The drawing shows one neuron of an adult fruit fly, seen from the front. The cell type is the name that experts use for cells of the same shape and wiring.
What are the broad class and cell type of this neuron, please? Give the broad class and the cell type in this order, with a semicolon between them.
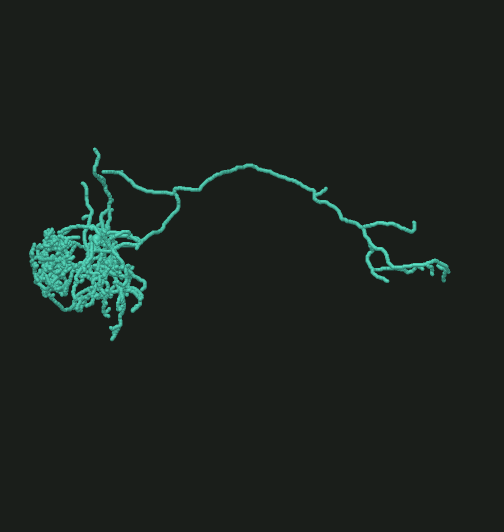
central-brain intrinsic neuron; AVLP444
